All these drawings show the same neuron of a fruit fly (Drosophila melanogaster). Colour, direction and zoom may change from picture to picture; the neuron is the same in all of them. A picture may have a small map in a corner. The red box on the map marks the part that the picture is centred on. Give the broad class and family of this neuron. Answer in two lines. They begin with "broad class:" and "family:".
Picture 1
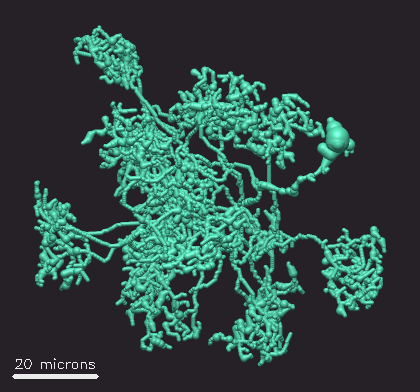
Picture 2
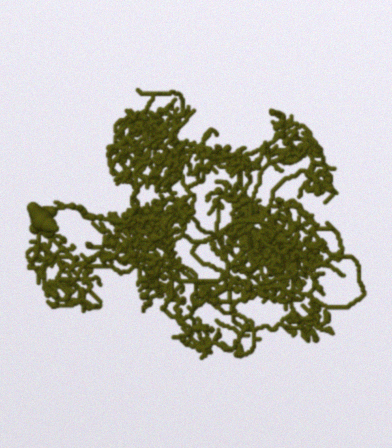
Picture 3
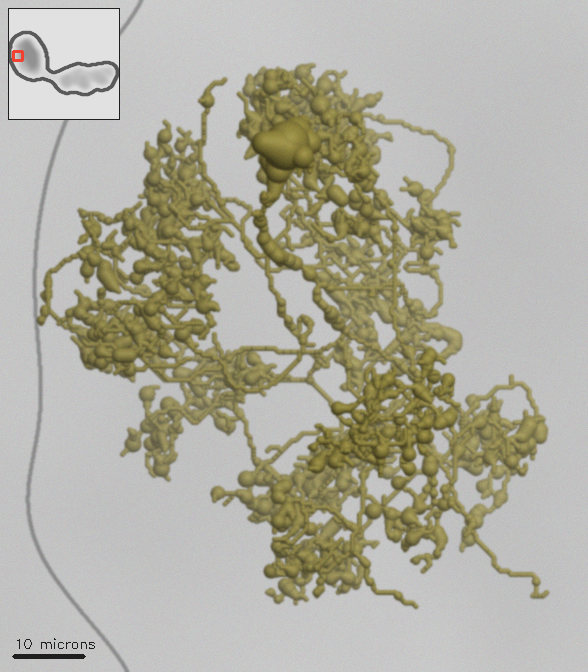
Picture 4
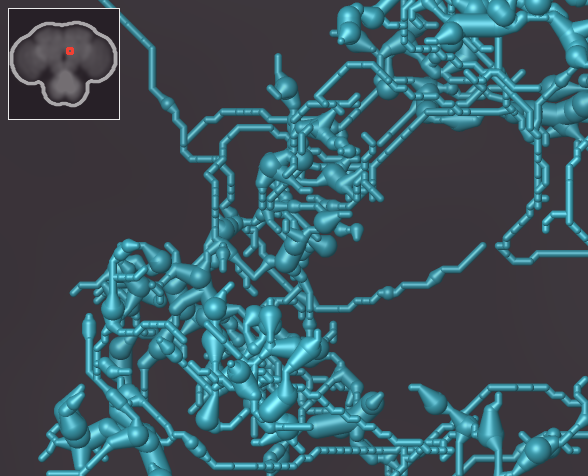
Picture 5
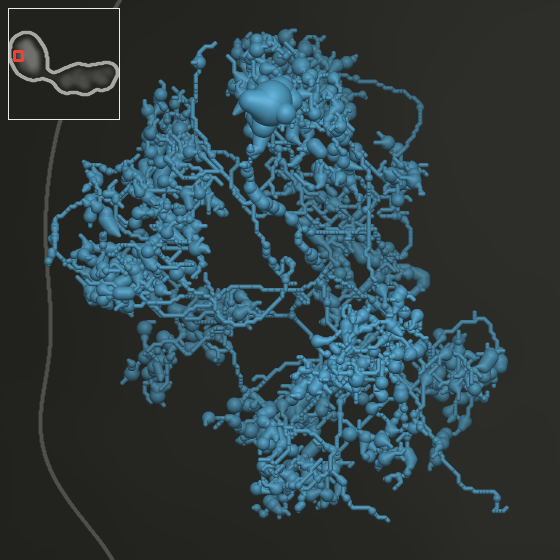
broad class: central-brain intrinsic neuron
family: hemilineage ALl1_dorsal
